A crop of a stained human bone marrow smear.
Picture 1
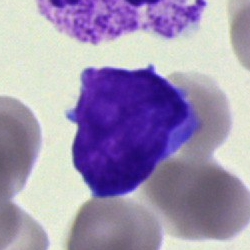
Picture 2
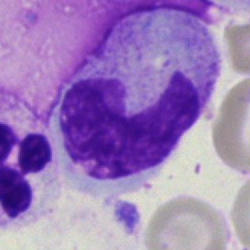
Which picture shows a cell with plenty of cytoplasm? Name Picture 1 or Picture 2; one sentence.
It is the cell in picture 2 that has plenty of cytoplasm.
